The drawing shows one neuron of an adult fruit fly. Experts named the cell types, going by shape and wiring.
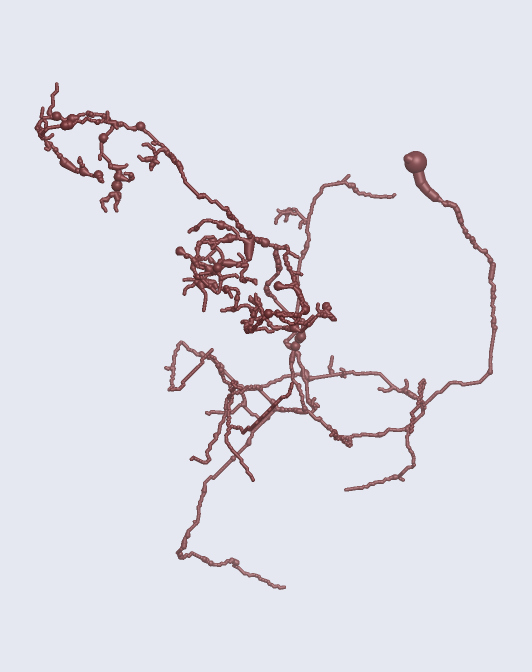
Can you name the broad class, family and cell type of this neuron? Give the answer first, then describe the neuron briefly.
This is a central-brain intrinsic neuron. The name of its family is class DAN. The cell type is PAM06. The cell body is at the upper right of the picture. The picture shows dozens of branch ends.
